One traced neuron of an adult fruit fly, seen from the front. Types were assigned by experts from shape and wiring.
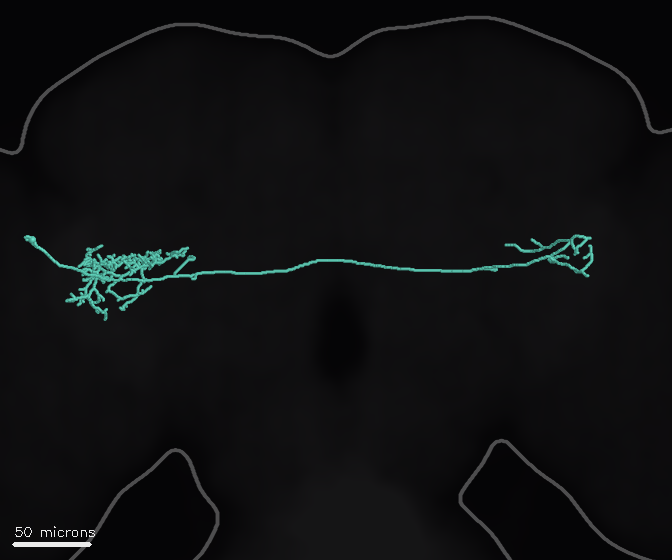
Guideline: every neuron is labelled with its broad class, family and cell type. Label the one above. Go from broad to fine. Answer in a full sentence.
A central-brain intrinsic neuron of hemilineage VLPl&d1_lateral, type CB1109.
